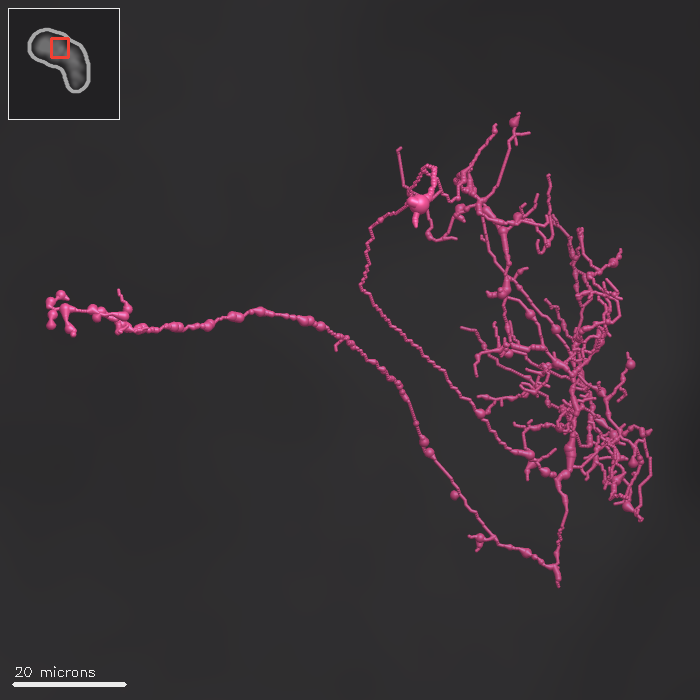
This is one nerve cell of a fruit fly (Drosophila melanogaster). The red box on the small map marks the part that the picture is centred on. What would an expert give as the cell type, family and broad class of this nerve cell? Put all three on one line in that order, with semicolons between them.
WED031; hemilineage WEDa2; central-brain intrinsic neuron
